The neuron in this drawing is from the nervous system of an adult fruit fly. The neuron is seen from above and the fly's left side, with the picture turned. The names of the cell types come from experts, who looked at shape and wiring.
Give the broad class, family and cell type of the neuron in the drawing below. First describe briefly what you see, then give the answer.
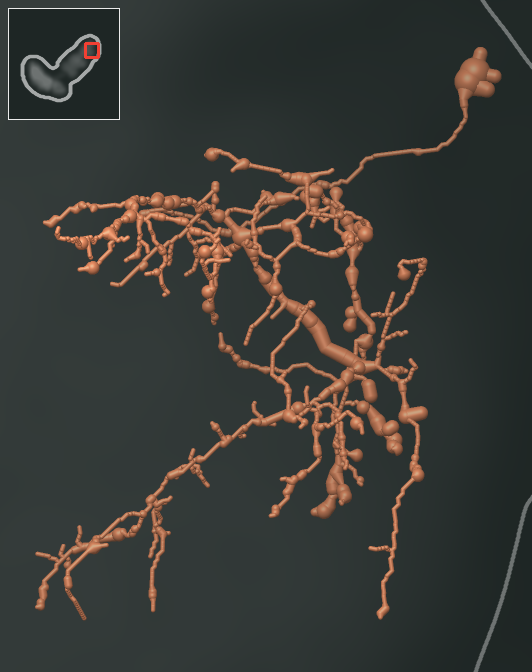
It lies in the nerve cord. Its cell body lies at the upper right of the picture. The picture shows dozens of branch ends. It is a nerve-cord intrinsic neuron. The family is hemilineage 01B. The cell type is IN01B016.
